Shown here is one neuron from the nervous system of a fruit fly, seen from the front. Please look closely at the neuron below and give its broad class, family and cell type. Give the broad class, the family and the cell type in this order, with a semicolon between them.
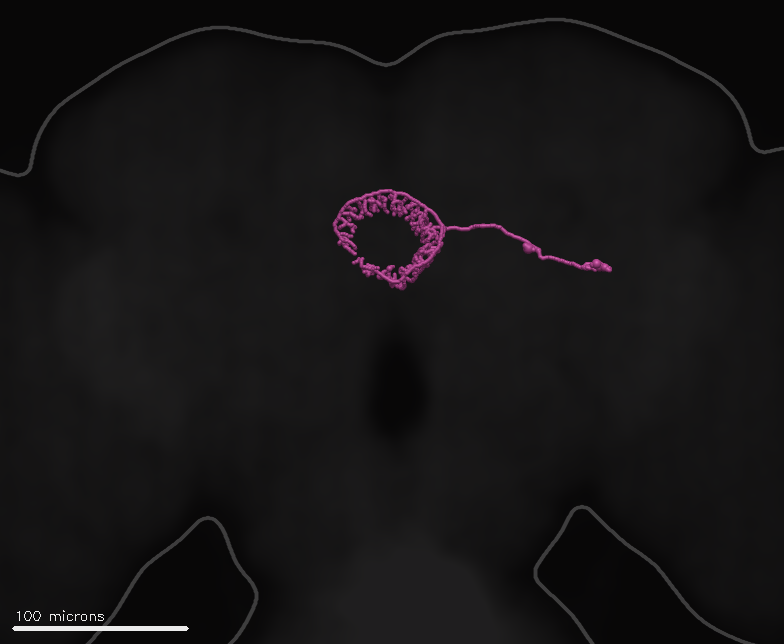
central-brain intrinsic neuron; hemilineage EBa1; ER4m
